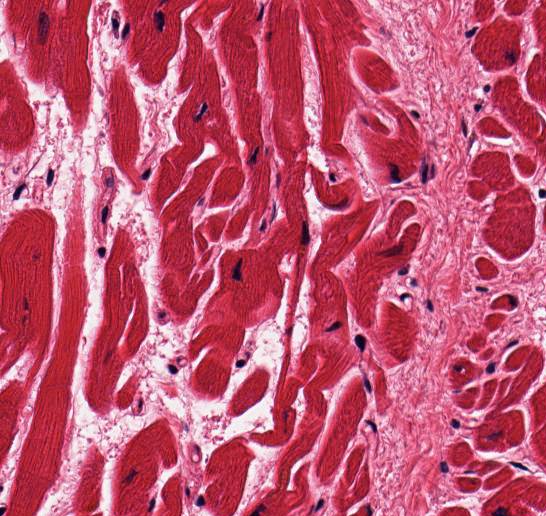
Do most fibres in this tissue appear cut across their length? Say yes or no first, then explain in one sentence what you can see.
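No. Across the left and centre of the field the muscle fibres run lengthwise from top to bottom, while at the right edge they are cut across as rounded profiles.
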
